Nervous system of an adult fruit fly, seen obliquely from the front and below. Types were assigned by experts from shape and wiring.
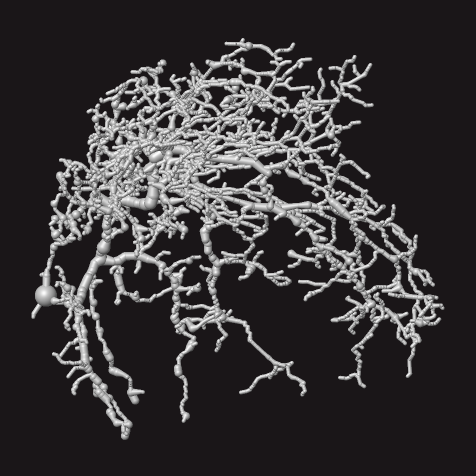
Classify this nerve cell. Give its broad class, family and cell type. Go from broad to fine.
nerve-cord intrinsic neuron; hemilineage 19A; IN19A022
